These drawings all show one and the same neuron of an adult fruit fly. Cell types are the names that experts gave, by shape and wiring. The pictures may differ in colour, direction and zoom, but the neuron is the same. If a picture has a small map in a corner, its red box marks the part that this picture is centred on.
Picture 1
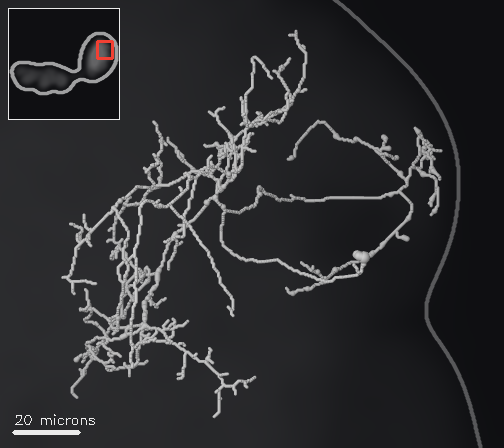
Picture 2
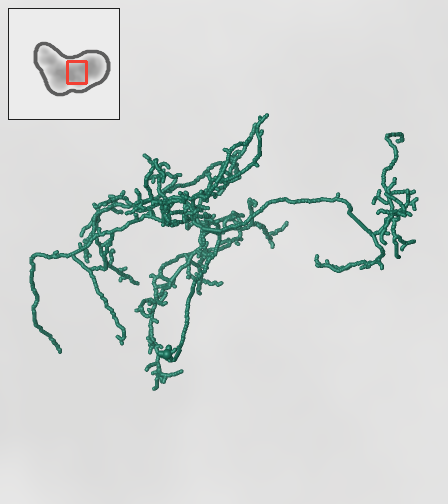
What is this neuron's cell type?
CL123_a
